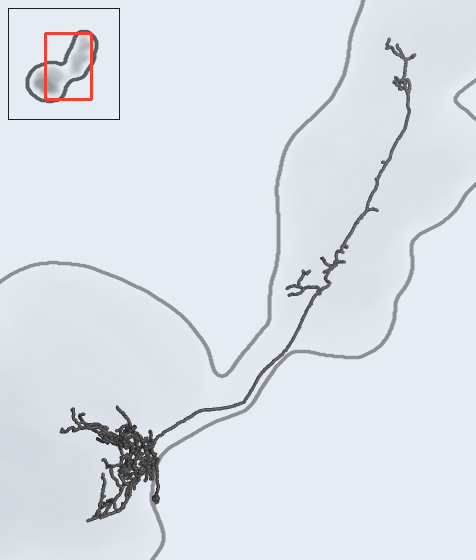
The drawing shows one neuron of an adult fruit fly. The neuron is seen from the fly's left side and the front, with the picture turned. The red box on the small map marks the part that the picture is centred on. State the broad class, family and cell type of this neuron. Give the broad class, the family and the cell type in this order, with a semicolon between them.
descending neuron; DNg; DNg107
